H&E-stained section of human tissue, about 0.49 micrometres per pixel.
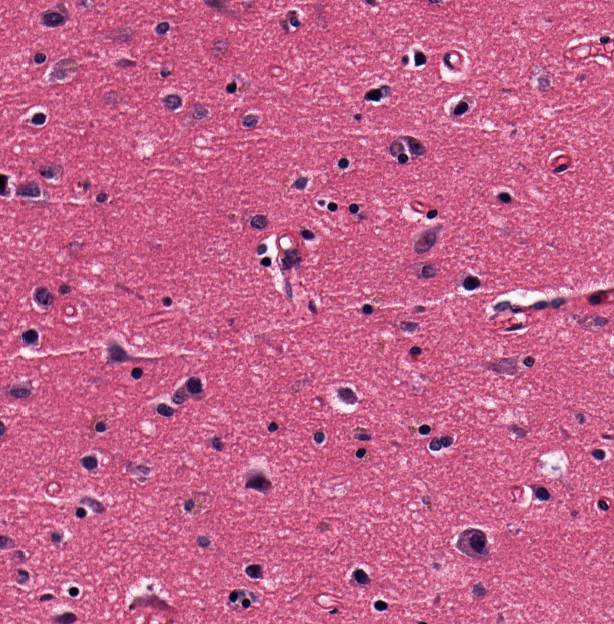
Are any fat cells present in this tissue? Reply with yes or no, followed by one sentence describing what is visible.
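No. No epithelium or fat is present anywhere in the field.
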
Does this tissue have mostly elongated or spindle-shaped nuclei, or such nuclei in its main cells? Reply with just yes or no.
No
